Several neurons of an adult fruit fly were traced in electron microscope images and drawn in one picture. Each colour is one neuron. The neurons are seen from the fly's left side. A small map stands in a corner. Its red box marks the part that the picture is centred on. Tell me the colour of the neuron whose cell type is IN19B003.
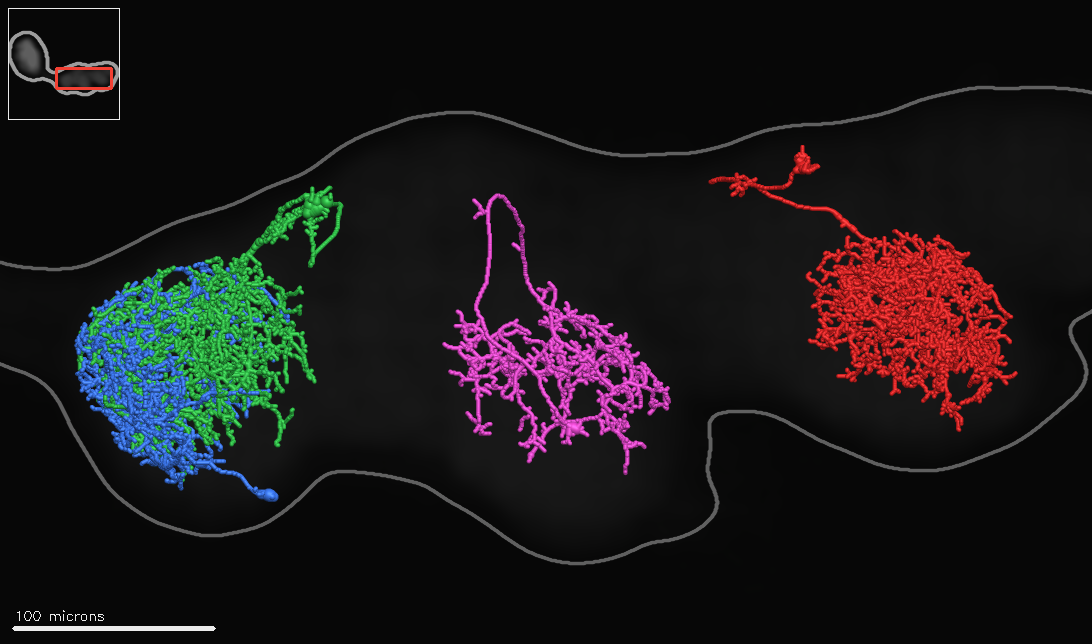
green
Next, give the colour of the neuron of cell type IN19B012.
red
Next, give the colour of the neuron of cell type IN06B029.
magenta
